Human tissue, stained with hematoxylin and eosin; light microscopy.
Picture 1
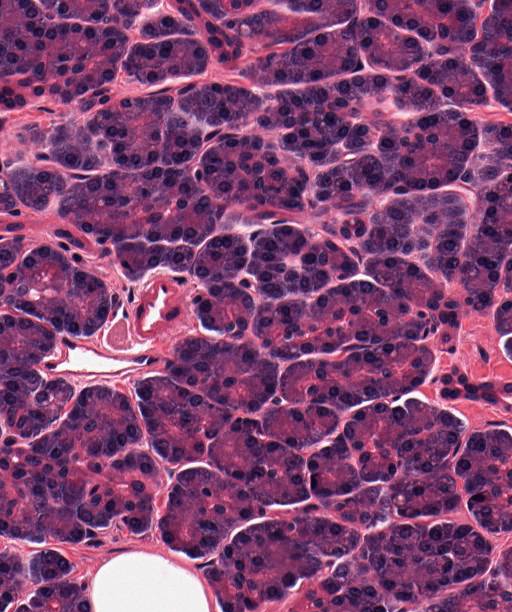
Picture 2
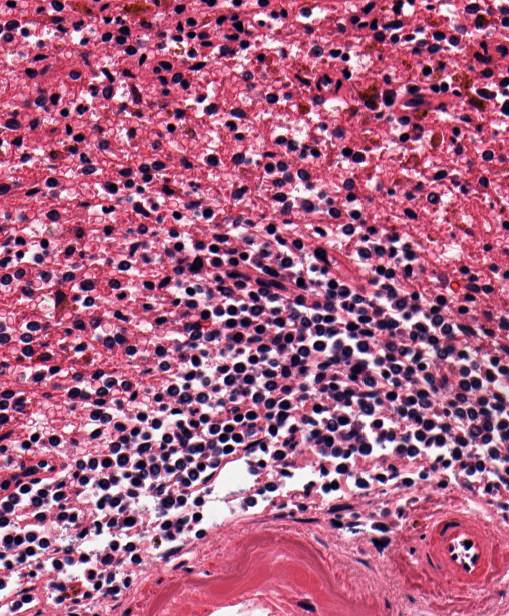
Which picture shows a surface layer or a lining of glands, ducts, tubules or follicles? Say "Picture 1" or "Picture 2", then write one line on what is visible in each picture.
Picture 1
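In picture 1: The acinar cells are pyramidal, with their nuclei placed toward the outer base of each acinus.
In picture 2: No epithelium or glands are present anywhere in the field.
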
